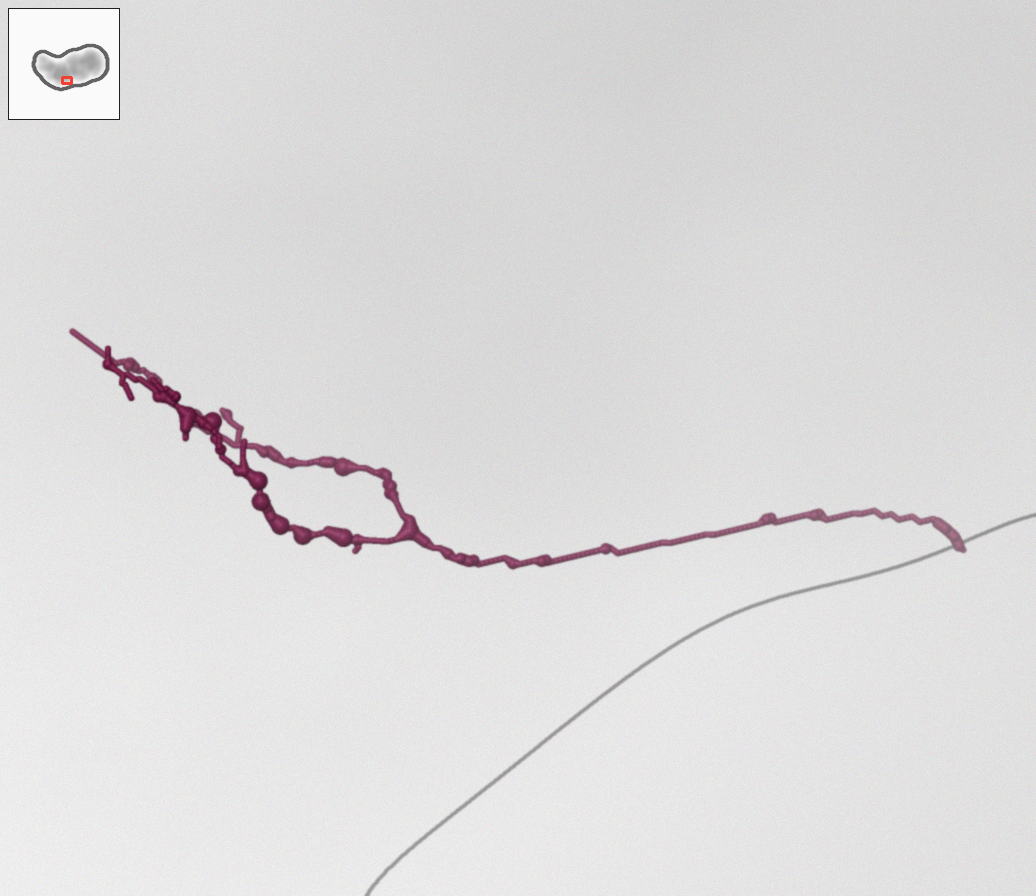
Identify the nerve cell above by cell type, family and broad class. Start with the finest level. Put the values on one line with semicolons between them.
LgLG2; class gustatory; sensory neuron entering the nerve cord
